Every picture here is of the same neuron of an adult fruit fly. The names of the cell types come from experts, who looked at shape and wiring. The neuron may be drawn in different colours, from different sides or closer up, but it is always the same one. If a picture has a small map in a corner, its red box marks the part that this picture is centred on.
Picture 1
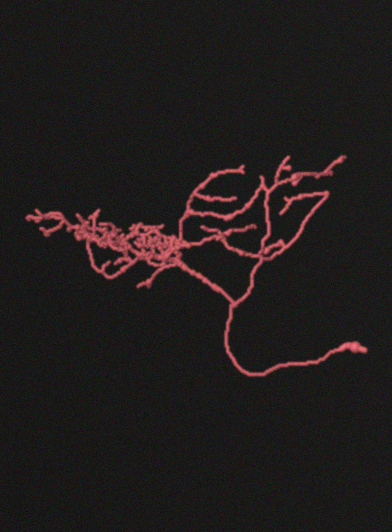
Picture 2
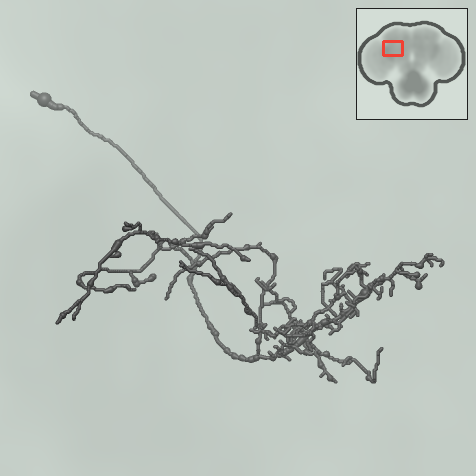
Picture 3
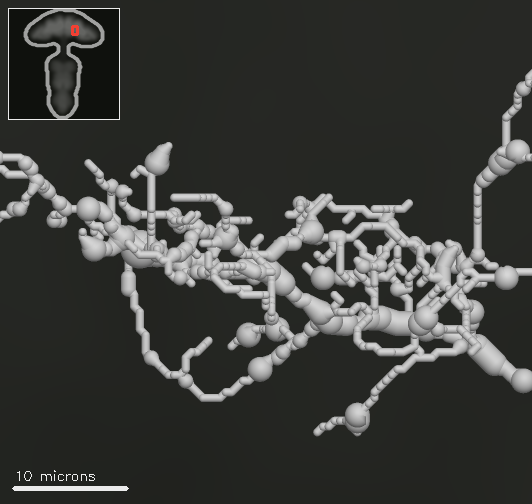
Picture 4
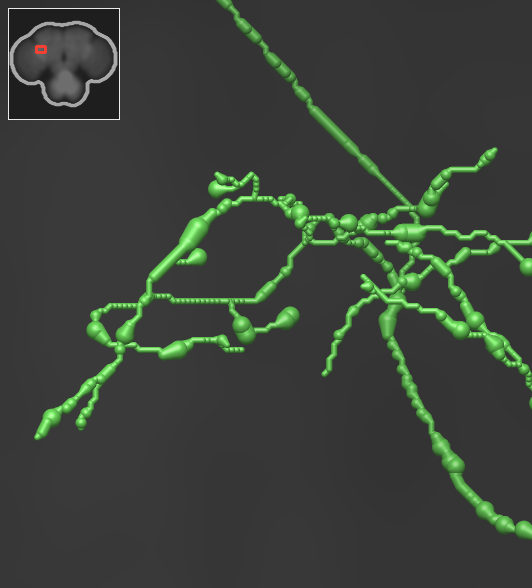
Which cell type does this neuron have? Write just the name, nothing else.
PVLP113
